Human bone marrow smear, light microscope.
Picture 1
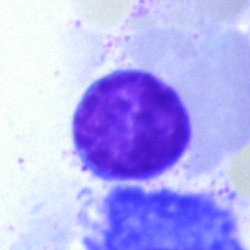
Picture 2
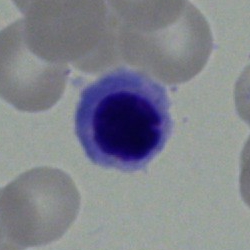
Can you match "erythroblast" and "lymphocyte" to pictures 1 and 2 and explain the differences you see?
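Let's take the two in turn: picture 1 is the lymphocyte, picture 2 the erythroblast. Start with the outline: the lymphocyte is round and smooth, while the erythroblast is roughly round but a little uneven and bumpy. Now look at the cytoplasm. In picture 1 it is scant, at most a thin rim around the nucleus.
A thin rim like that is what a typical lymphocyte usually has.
In picture 2 the nucleus fills most of the cell, but it leaves a rim of blue cytoplasm with no obvious granules and no vacuoles. Then the nucleus itself: the erythroblast's chromatin is dense and very dark purple throughout.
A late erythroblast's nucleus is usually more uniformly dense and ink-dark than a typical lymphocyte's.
Neither cell shows nucleoli: in picture 1 none are distinct, and in picture 2 none can be seen.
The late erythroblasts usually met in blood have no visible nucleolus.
Just below the lymphocyte, cut off by the lower edge of the picture, lies a larger blue-stained cell.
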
